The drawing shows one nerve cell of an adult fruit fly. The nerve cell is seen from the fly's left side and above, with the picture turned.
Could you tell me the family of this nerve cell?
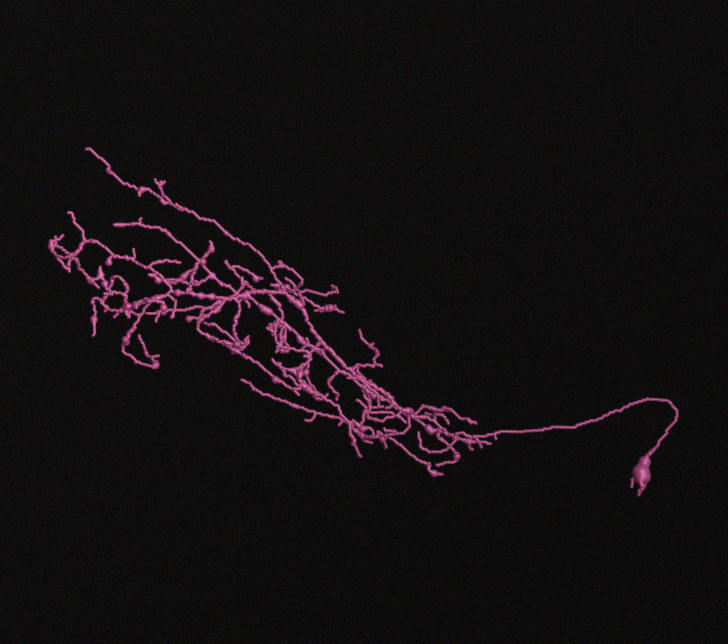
hemilineage 16B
